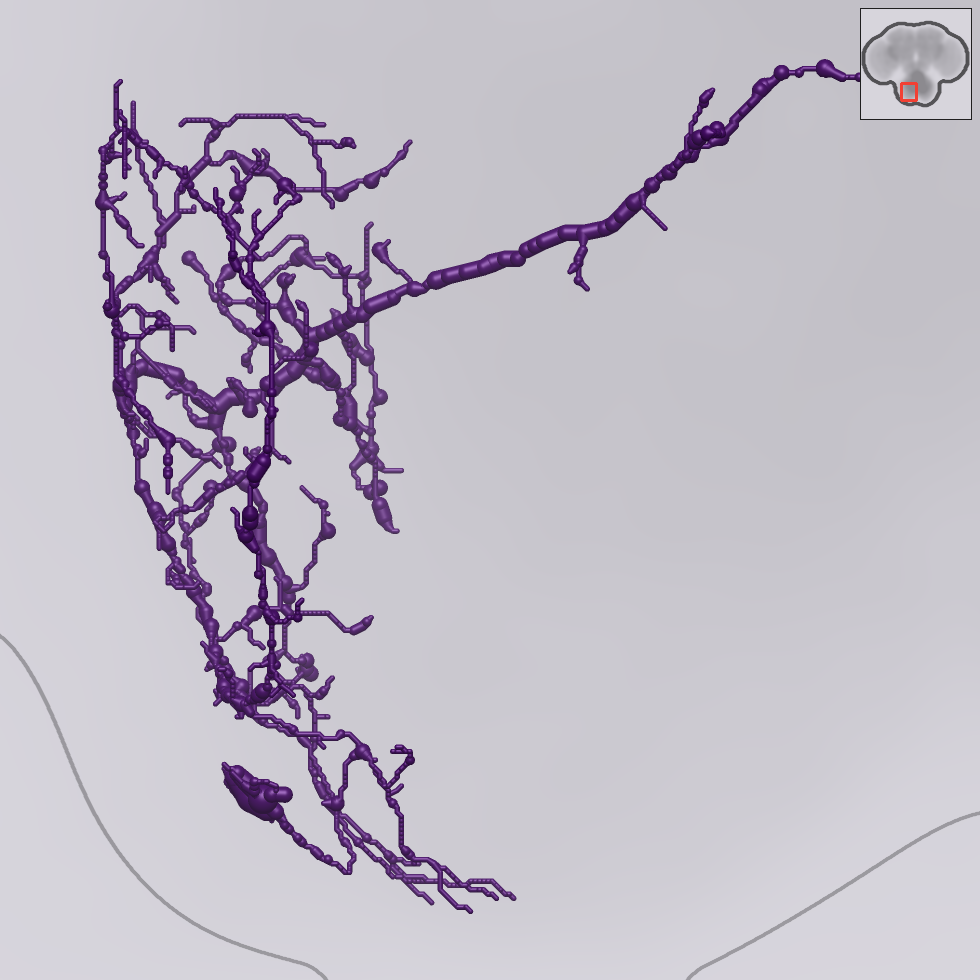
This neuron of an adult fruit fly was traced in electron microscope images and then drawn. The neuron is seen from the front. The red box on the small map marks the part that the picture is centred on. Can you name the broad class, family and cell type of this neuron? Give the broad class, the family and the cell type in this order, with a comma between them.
nerve-cord intrinsic neuron, hemilineage 13A, IN13A032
